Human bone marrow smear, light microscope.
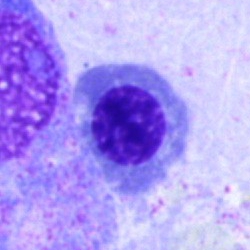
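Erythroblast. The chromatin looks dark purple and coarsely clumped, and I can't pick out any distinct nucleolus within the nucleus. Scanning the cytoplasm, I find no visible granules. The outline, I notice, is irregular rather than smoothly round.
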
